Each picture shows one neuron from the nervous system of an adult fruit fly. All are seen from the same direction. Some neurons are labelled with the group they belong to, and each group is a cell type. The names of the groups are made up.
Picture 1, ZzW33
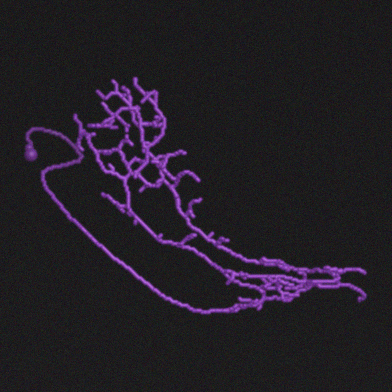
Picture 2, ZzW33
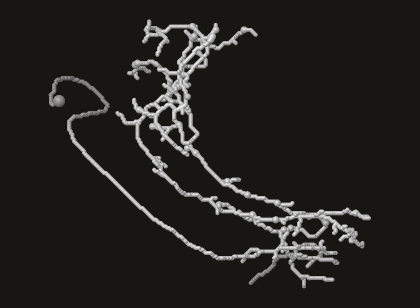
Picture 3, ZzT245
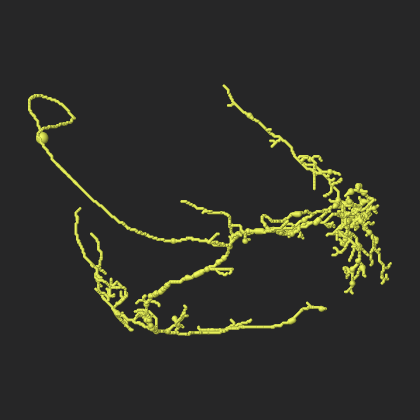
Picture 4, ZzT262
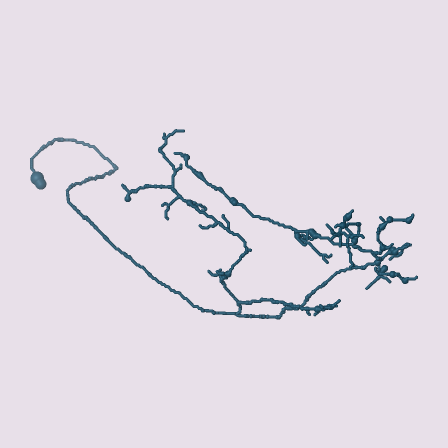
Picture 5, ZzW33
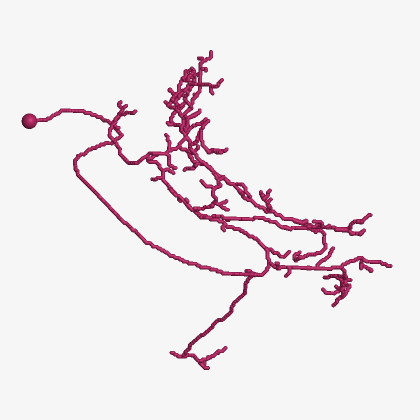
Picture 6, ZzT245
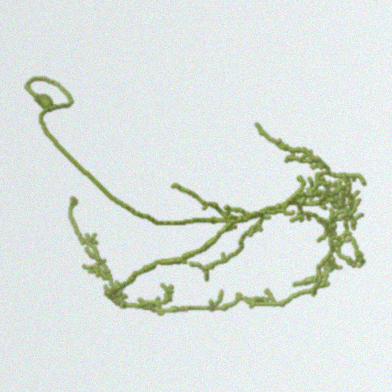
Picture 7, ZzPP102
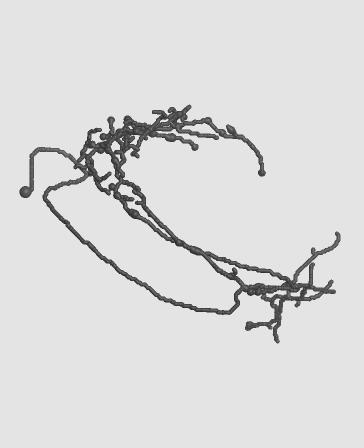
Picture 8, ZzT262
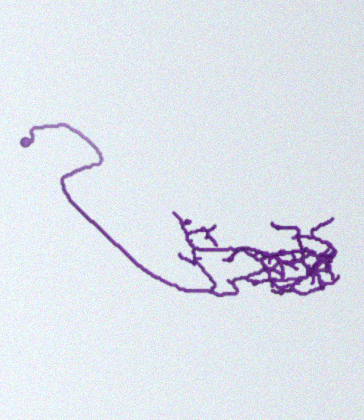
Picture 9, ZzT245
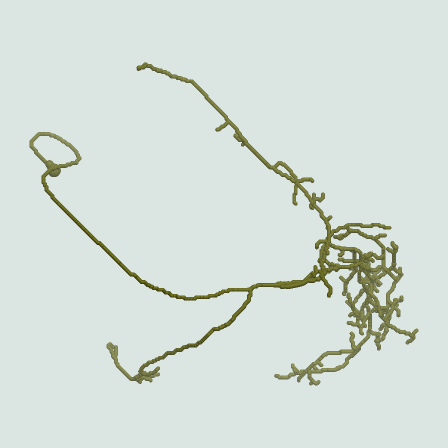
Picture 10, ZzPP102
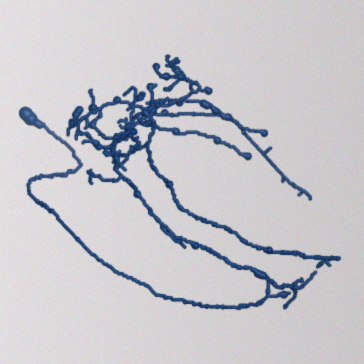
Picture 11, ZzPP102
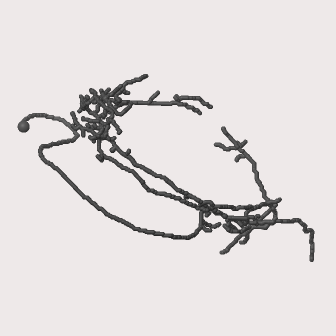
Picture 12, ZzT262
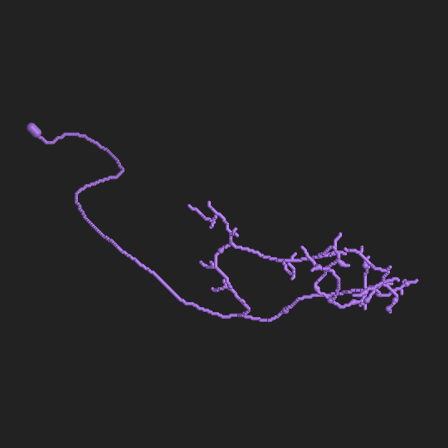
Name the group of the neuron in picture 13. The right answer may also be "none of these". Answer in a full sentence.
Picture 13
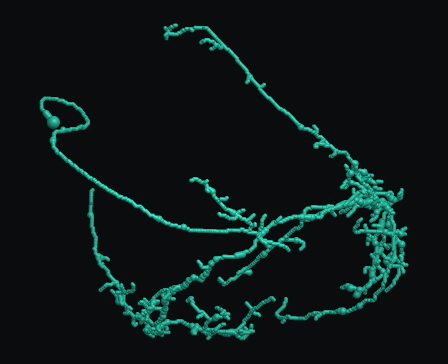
It belongs to ZzT245.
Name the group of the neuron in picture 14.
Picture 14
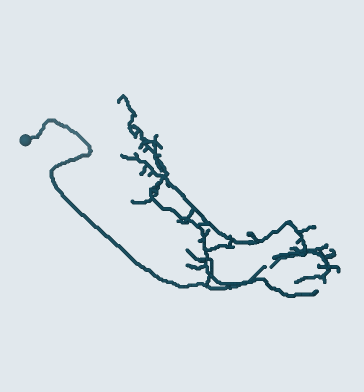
It belongs to ZzT262.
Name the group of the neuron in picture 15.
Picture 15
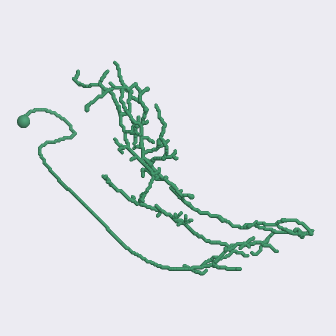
It belongs to ZzW33.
